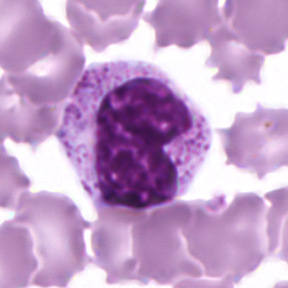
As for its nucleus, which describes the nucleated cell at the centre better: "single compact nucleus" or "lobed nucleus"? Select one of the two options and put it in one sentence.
Round, oval or kidney-shaped, the nucleus of this cell is one compact undivided mass.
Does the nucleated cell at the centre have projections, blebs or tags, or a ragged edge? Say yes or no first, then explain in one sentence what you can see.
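No. The cell has a roughly round outline with a smooth edge.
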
